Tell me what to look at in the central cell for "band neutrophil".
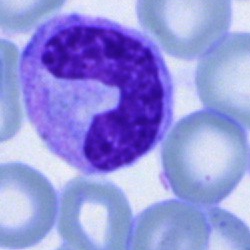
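Start with the nucleus: it curves into a C shape, and its open side faces left.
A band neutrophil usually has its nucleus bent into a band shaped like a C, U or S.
The C-shaped nucleus here therefore goes with a band neutrophil. Next, the chromatin: it is dark purple and coarsely clumped.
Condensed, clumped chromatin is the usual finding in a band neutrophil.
That goes with the name too. Last, the cytoplasm is pale pinkish-lilac and contains fine pinkish granules; these are simply what is seen.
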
